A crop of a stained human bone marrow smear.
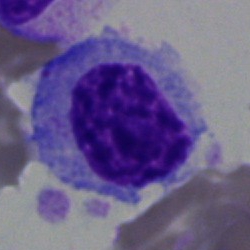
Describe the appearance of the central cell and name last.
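Start with the outline: roughly round, but with an uneven, frayed edge instead of a smooth one. The chromatin is dark purple and coarsely clumped, with lighter gaps separating the clumps. The nucleus is displaced towards the right, so the cytoplasm forms a broader band on the left. No clear vacuoles appear in the cytoplasm. This is a hairy cell.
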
